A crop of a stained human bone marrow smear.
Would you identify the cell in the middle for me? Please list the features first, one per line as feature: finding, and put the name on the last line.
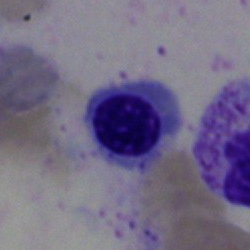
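Outline: roughly round, broad cytoplasmic bulge toward the upper right
Nucleus: off-centre
Cytoplasm: blue, widest on the upper right side of the nucleus
Granules: none visible in the cytoplasm
Name: erythroblast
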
